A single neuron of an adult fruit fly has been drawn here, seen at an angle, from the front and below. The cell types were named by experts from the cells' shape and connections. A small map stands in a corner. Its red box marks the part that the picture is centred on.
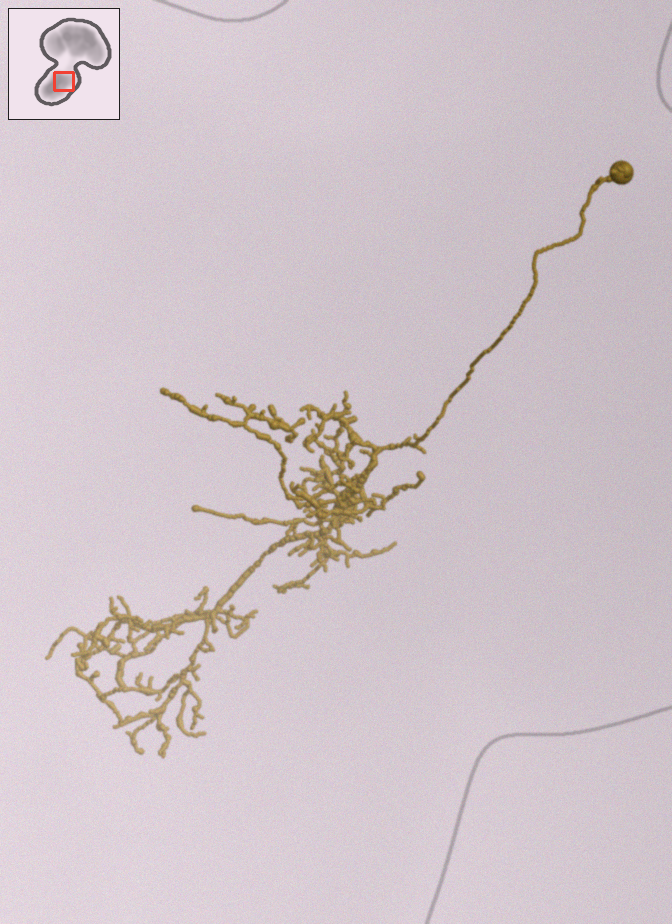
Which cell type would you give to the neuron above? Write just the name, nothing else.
IN09A020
